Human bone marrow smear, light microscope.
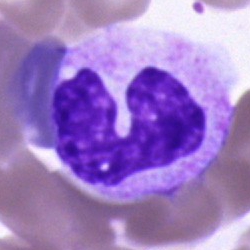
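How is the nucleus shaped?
It is deeply notched from its top edge.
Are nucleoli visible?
None are visible in the nucleus.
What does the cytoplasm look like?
It is abundant and pale lilac, and no vacuoles are seen in it.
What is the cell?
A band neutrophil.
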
